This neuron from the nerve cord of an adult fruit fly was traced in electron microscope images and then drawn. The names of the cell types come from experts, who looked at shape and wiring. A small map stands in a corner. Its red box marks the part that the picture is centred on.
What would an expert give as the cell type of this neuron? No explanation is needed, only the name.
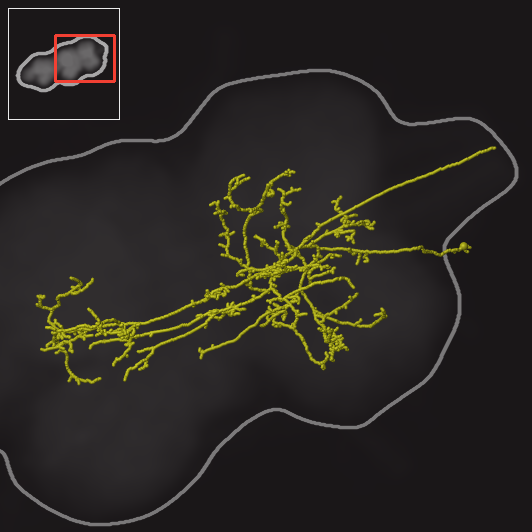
AN08B050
